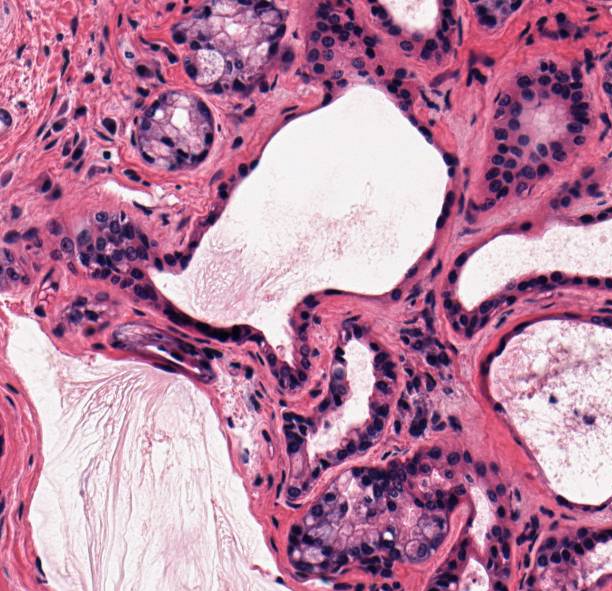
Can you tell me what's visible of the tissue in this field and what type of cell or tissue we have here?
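Irregular lumina, several holding faint, pale pink, wispy material, are thinly lined by flattened to cuboidal epithelium with dark nuclei. Small rounded clusters of cells with pale, bubbly cytoplasm sit at top centre and bottom centre. Stroma: dense pink collagen, scattered spindle-shaped nuclei. Minor salivary gland.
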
